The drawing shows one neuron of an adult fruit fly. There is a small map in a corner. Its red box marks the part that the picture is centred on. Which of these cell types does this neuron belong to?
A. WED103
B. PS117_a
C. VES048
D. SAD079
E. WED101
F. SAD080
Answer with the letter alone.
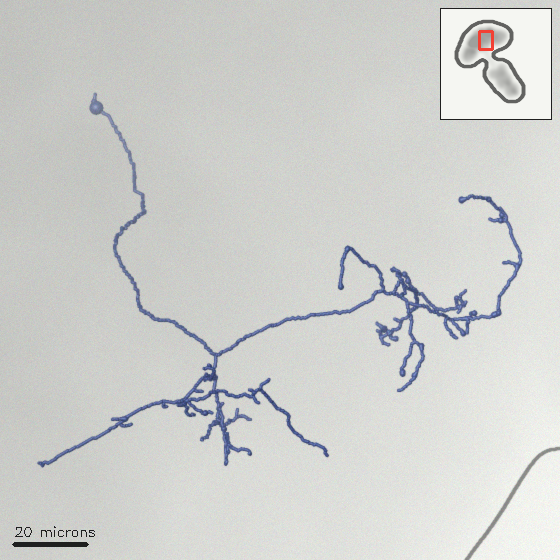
A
